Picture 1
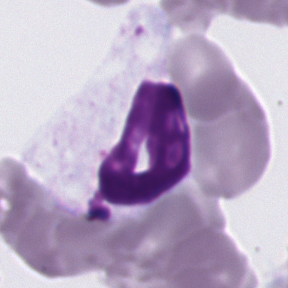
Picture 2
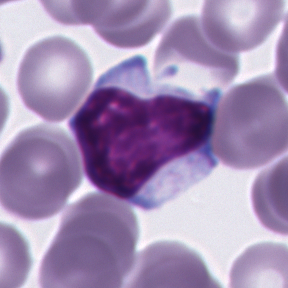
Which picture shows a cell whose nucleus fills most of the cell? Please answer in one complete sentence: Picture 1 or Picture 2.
There is only a narrow rim of cytoplasm in the cell in picture 2.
